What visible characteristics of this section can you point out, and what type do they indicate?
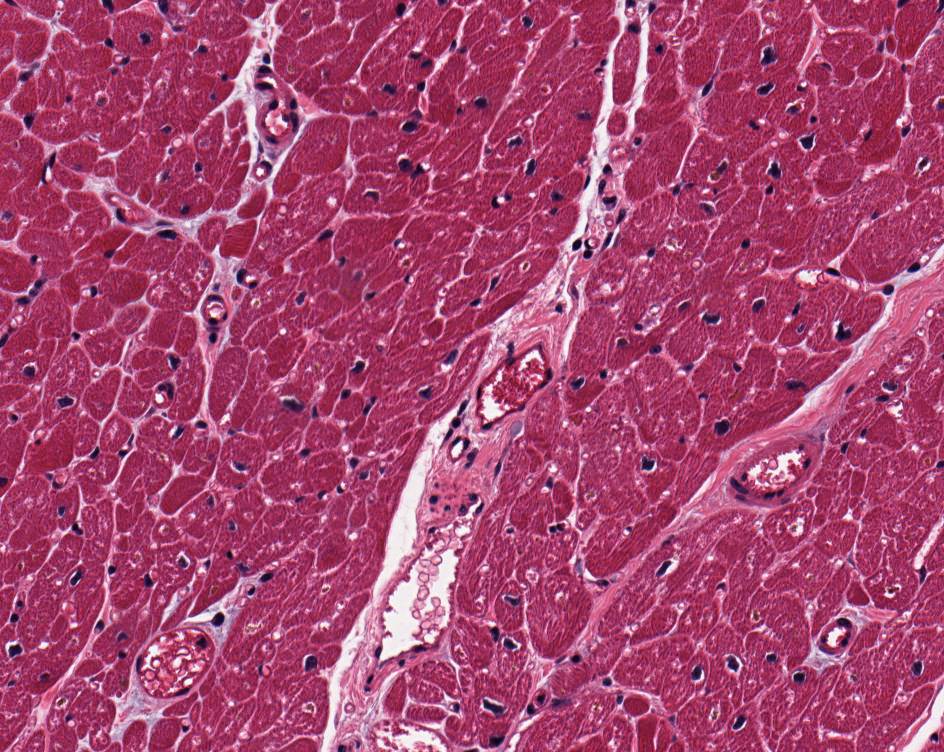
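Profiles rounded or polygonal: most muscle fibres cut transversely or obliquely. Nuclei, where seen, central within the fibre, not at its edge. Fibre cytoplasm deeply and evenly eosinophilic, dark red. Small vessels holding red blood cells in the connective tissue strands, one near field centre. Section: left ventricle of the heart.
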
